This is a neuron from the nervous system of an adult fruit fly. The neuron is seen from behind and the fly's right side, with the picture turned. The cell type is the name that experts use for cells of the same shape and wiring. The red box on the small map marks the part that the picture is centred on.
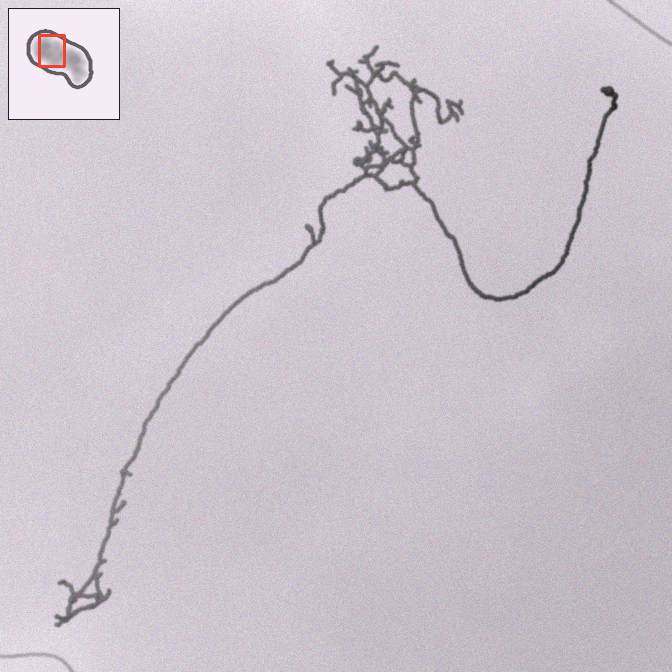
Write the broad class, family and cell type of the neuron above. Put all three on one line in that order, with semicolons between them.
central-brain intrinsic neuron; hemilineage LB5; PRW037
